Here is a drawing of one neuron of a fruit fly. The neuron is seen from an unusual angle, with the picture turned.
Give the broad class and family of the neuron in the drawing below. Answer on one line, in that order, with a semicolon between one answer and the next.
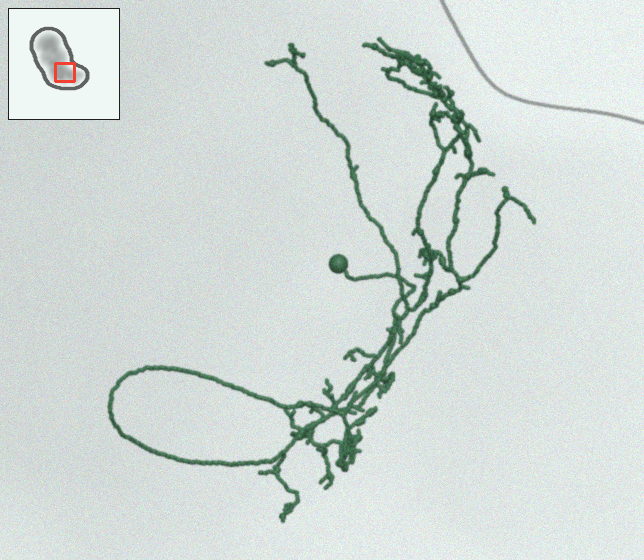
nerve-cord intrinsic neuron; hemilineage 17A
